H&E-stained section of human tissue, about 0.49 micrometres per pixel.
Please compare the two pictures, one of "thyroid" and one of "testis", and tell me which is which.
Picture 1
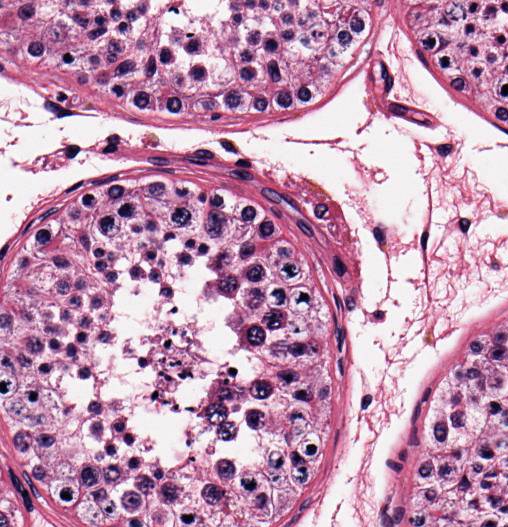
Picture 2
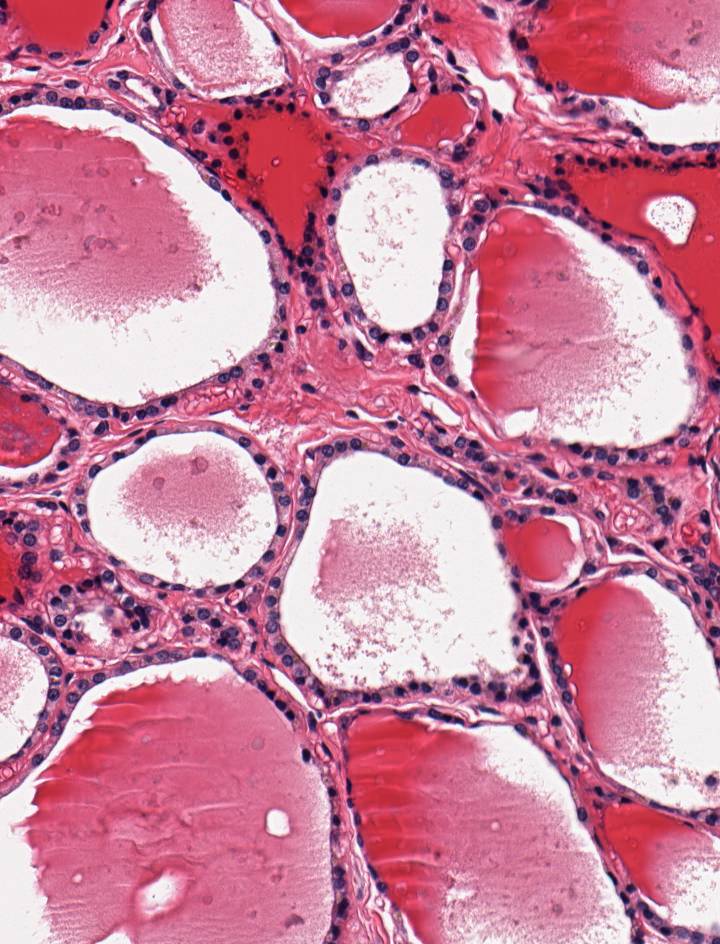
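Picture 1 shows testis and picture 2 shows thyroid. Taking the lining first, picture 1 has a stratified epithelium many cell layers thick, reaching from the tubule wall toward the lumen, while each follicle in picture 2 has a single layer of flattened to low cuboidal epithelial cells.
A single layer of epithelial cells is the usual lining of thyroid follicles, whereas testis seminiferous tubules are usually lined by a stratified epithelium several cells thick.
Next, the nuclei: in picture 1 many middle-layer cells have large round nuclei with coarse, clumped dark chromatin, and small round dark nuclei sit in a row along the base next to the wall; in picture 2 the lining cells have small, round, dark-staining nuclei. Last, the surroundings: each tubule in picture 1 has a layered pink fibrous wall with flattened, elongated dark nuclei, whereas in picture 2 thin strands of pink fibrous stroma with scattered spindle-shaped nuclei separate closely packed rounded follicles of widely varying size.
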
